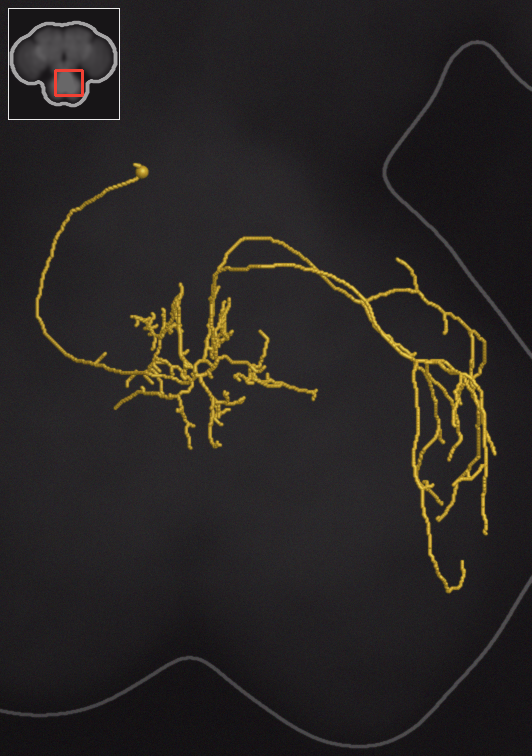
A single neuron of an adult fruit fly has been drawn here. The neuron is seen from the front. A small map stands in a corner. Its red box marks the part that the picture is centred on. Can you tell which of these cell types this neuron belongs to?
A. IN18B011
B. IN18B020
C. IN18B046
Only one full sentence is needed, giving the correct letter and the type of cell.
The neuron's cell type is IN18B046, which is option C.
